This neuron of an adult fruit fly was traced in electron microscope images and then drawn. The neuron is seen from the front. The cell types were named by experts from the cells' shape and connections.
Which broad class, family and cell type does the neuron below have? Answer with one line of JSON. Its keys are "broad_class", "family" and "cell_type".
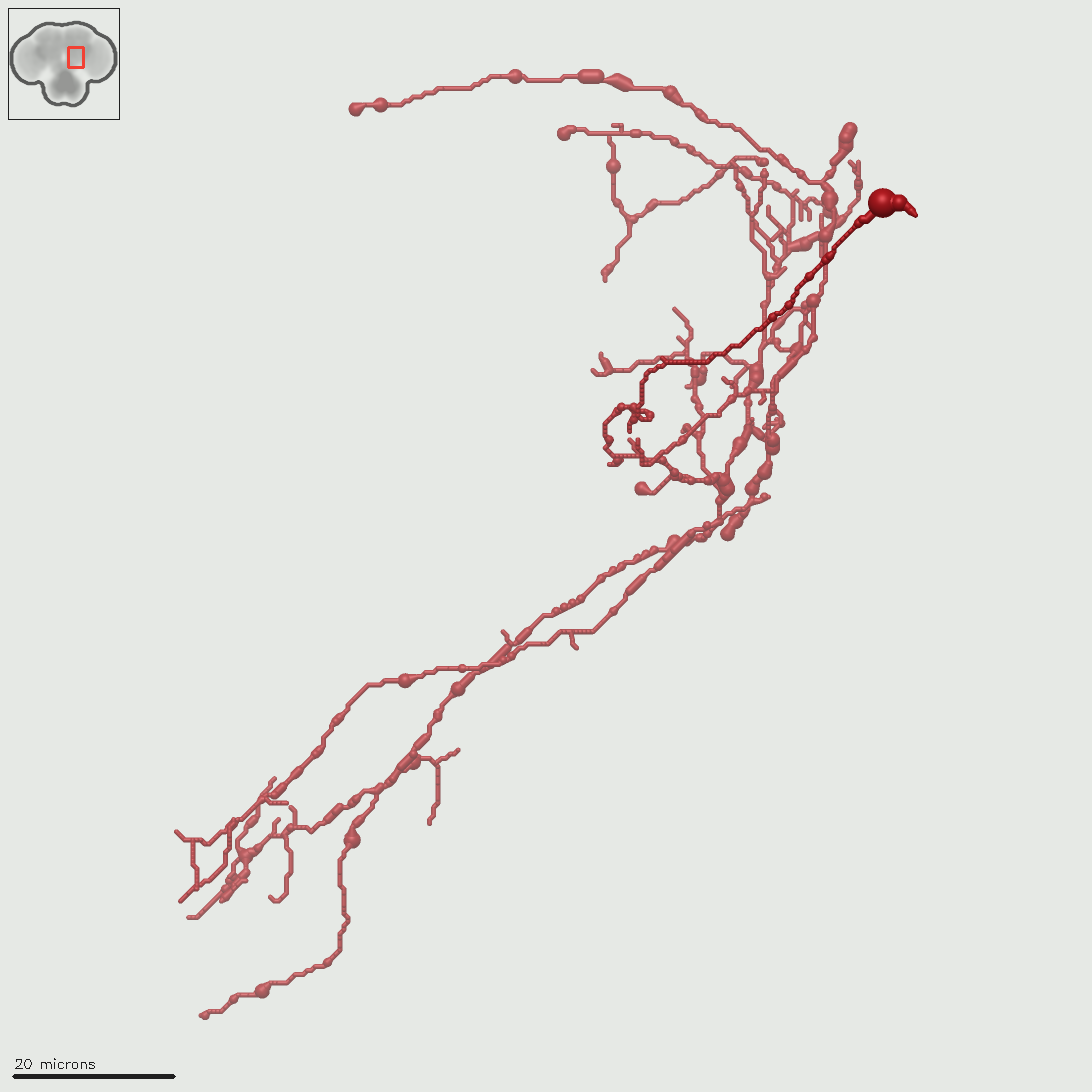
{"broad_class": "central-brain intrinsic neuron", "family": "hemilineage LALa1_posterior", "cell_type": "CB2246"}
